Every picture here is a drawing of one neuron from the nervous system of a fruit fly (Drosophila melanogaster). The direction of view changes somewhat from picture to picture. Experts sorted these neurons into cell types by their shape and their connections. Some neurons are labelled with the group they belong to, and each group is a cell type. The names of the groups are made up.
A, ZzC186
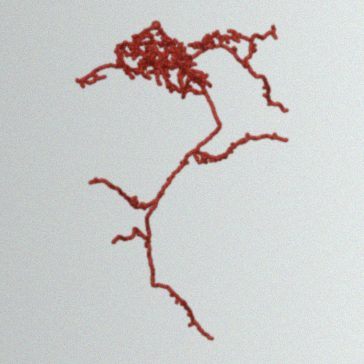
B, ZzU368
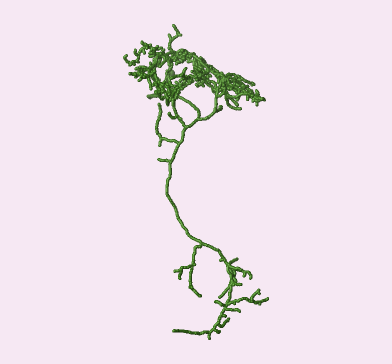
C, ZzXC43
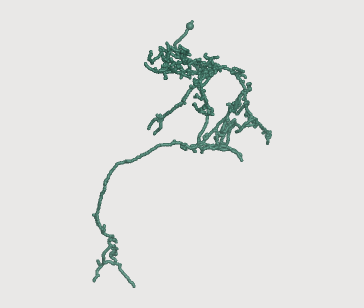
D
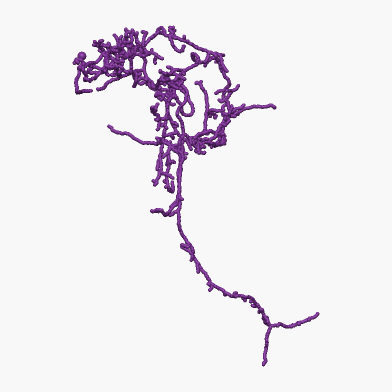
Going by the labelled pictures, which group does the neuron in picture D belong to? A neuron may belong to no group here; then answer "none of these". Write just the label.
none of these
